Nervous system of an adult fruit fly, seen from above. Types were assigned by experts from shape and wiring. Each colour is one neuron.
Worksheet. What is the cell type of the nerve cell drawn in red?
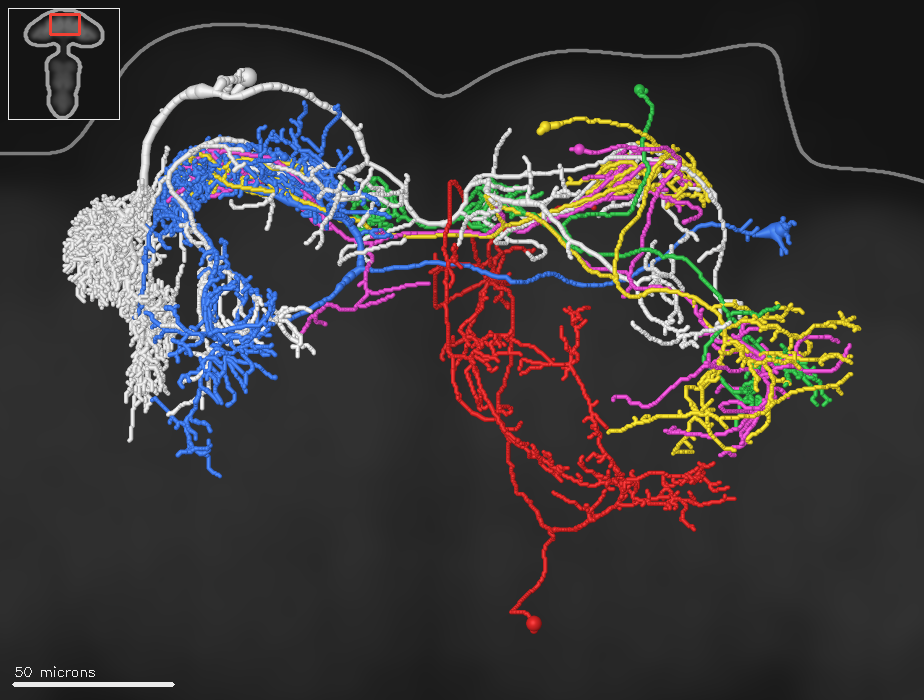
CB4124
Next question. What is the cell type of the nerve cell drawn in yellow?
PAM10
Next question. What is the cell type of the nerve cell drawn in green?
PAM04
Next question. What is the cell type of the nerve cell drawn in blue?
MBON06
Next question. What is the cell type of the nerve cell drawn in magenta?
PAM09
